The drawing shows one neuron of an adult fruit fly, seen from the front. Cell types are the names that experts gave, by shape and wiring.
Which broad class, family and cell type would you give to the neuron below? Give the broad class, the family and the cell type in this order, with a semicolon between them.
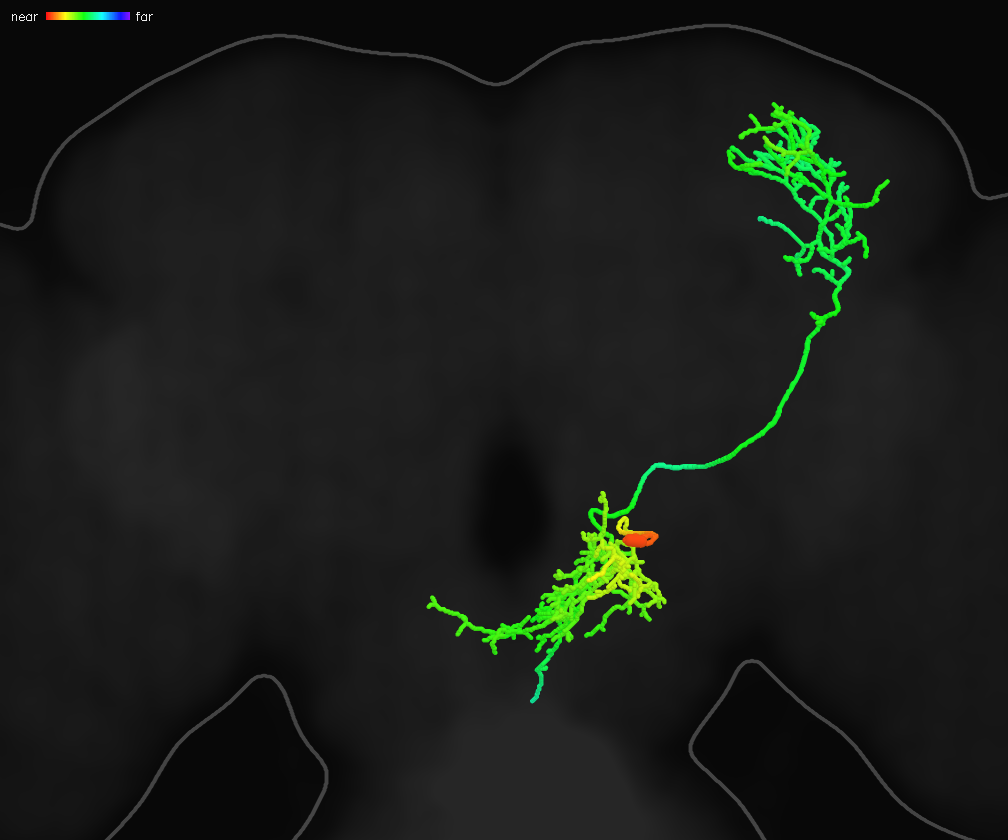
central-brain intrinsic neuron; hemilineage VESa1; GNG639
